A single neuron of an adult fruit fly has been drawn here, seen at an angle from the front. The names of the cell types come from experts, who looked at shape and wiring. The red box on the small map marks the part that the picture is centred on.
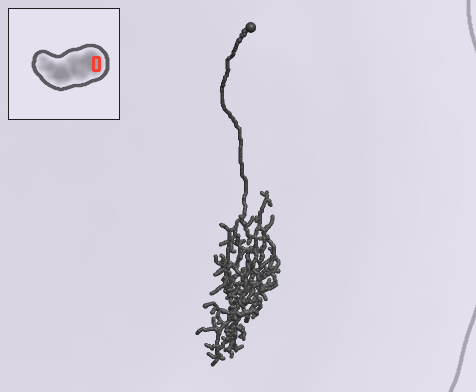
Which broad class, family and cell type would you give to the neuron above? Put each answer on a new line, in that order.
optic-lobe intrinsic neuron
Pm
Pm5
